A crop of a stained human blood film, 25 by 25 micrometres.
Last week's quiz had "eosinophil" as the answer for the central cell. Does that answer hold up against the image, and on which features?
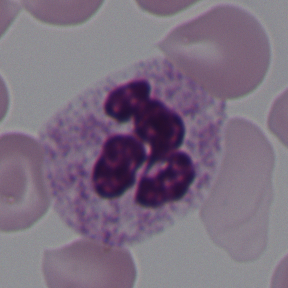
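First, the nucleus is split into four separate lobes.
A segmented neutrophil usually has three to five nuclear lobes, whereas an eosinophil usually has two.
Four lobes thus favour segmented neutrophil over eosinophil. Second, the chromatin is dark purple and densely clumped.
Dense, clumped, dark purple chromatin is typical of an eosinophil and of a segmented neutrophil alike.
It fits either name. The outline is roughly round, no nucleoli are visible, and the cytoplasm is abundant and pale. Verdict: not eosinophil, but segmented neutrophil.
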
